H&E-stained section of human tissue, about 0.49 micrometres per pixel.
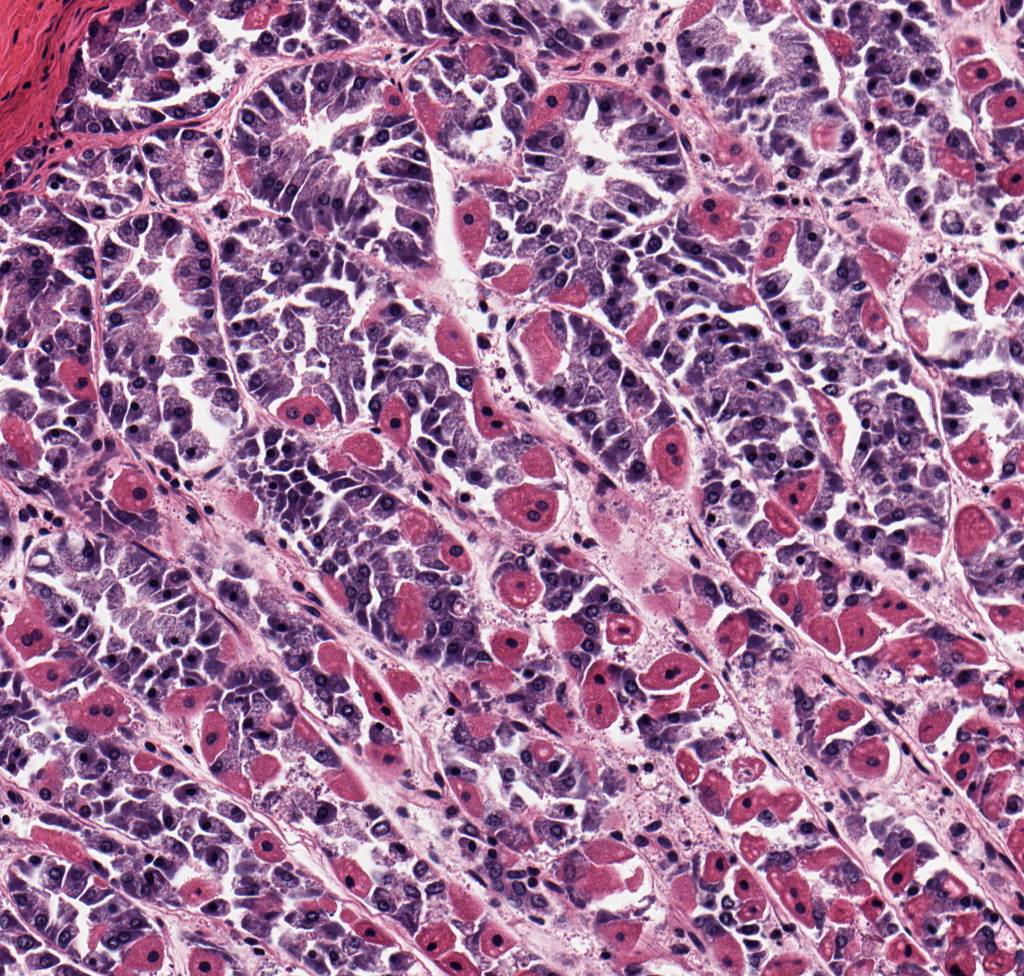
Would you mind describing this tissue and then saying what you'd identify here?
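Look at the tightly packed glands, split by thin diagonal strands of stroma. Large, bright pink parietal cells with central round nuclei are scattered throughout, more at lower right. At upper left, chief cells, purple and finely granular with basal nuclei, line most glands. This is stomach.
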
